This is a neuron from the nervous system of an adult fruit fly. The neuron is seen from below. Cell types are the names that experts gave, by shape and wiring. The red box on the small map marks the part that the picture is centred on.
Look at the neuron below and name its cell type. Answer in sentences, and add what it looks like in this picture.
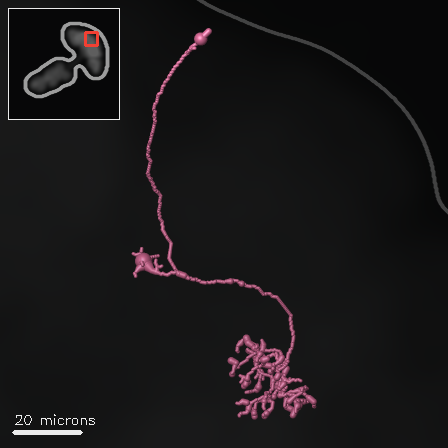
Its cell type is ER3p_b. This is a central-brain intrinsic neuron. It lies in the brain. Its cell body lies at the top of the picture. By the scale bar it is about 120 microns tall in this view.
